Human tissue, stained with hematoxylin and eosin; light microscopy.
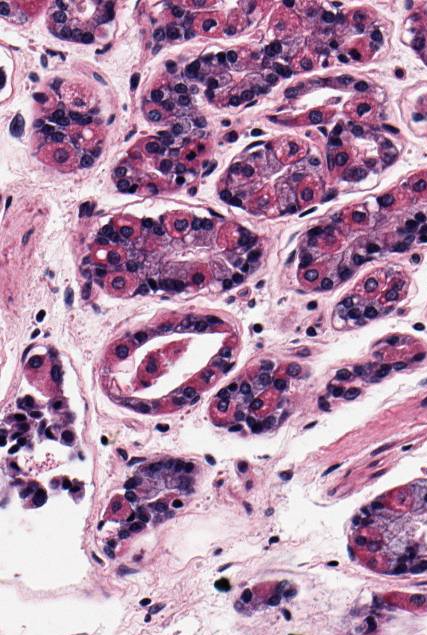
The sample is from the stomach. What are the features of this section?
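There's a tubule near the centre, its open slit-like lumen lined by cuboidal cells with dense pink cytoplasm. A pink smooth muscle bundle runs obliquely, lower right. Between nests: loose, pale pink stroma with scattered small spindle-shaped nuclei. A few upper-left nest cells show small clear round vacuoles.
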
